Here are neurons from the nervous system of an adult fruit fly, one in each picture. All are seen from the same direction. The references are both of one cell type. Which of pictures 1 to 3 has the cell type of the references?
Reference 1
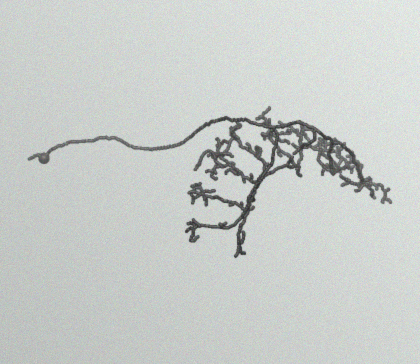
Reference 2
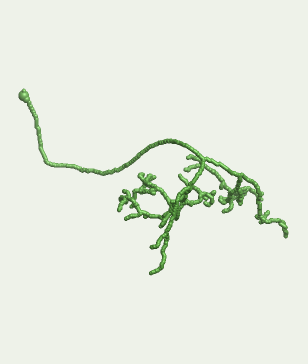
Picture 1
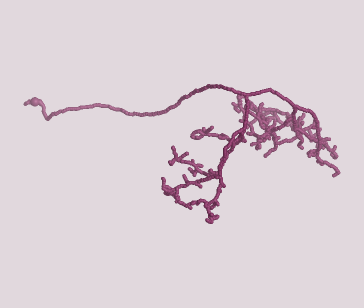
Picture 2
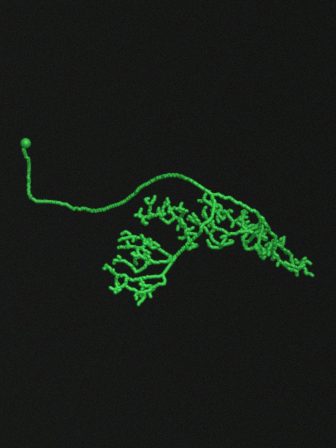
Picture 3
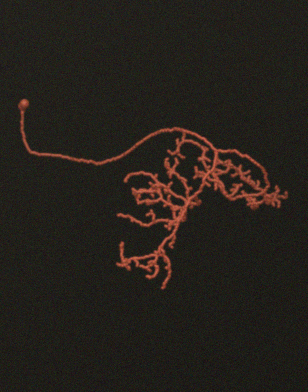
3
